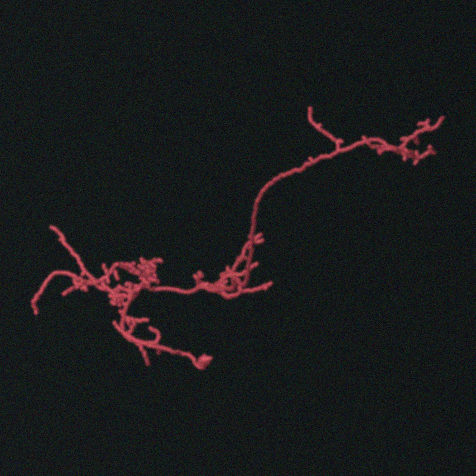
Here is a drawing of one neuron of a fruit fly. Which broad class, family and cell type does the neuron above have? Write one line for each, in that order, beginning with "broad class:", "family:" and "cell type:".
broad class: ascending neuron
family: hemilineage 08B
cell type: AN08B106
